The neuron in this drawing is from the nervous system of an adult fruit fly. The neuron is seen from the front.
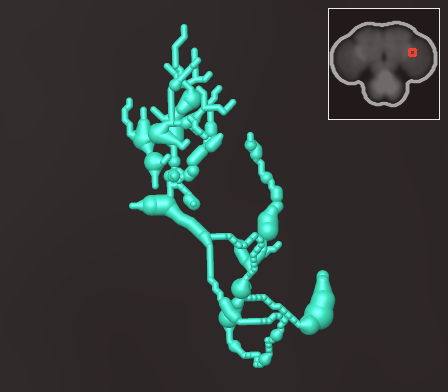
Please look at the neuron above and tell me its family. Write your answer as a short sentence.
The family is T.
